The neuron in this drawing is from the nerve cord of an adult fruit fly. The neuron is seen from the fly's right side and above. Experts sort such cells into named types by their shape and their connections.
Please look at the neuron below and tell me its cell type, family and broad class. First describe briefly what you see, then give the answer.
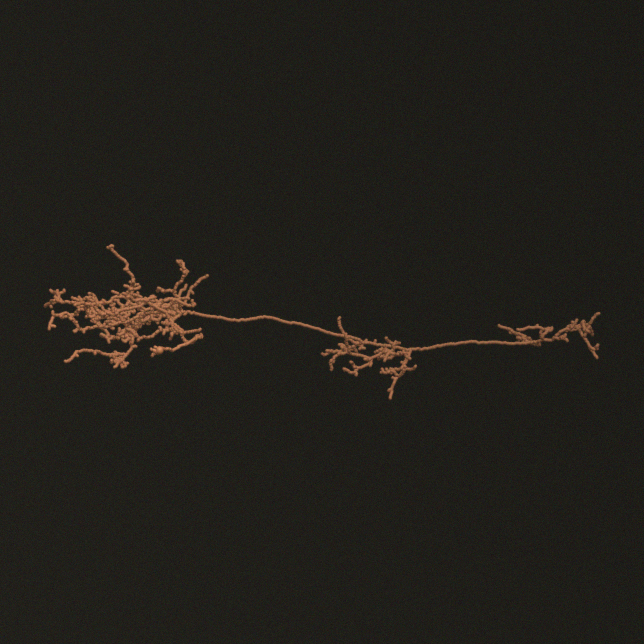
The picture shows dozens of branch ends. As drawn here it is more than twice as wide as it is tall. Its cell type is IN09B018. The family is hemilineage 09B. This is a nerve-cord intrinsic neuron.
